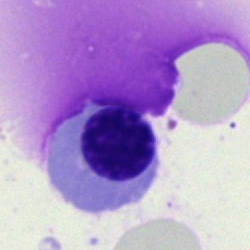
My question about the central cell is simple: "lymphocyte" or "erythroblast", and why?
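It is an erythroblast.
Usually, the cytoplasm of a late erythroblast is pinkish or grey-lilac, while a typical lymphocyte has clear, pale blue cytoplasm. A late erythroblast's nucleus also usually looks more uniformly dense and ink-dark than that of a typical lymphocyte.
Here the nucleus sits off-centre toward the upper edge, with dark purple, coarsely clumped chromatin. The cytoplasm forms its widest band below the nucleus, and the outline is rounded with a smooth edge.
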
